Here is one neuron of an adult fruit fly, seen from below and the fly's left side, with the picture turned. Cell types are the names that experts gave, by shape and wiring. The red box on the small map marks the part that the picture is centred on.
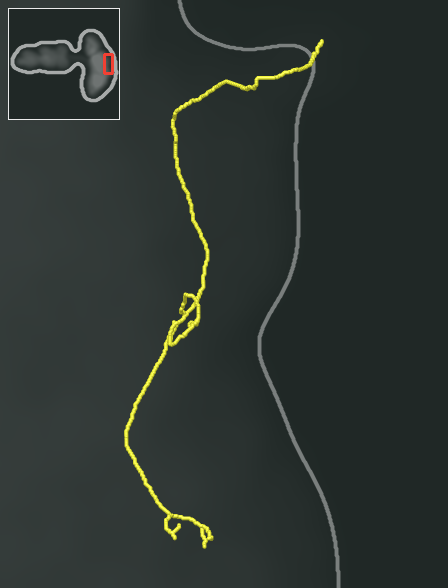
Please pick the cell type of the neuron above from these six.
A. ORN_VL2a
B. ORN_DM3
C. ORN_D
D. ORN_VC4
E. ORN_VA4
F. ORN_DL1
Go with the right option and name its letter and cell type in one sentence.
The neuron takes the cell type ORN_DM3, listed as option B.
